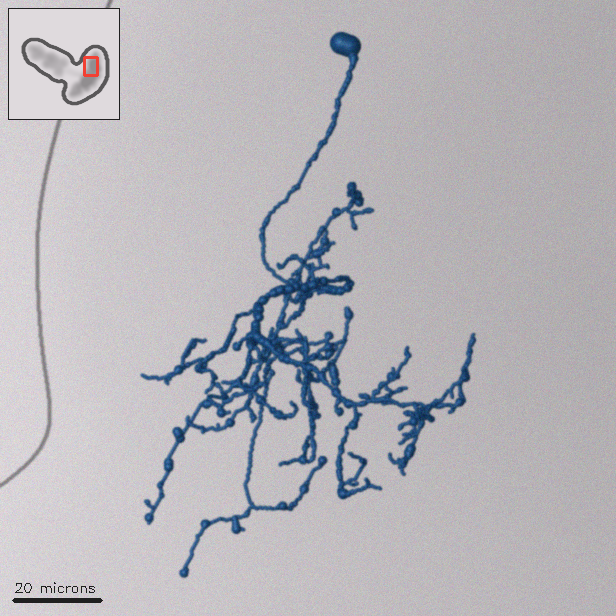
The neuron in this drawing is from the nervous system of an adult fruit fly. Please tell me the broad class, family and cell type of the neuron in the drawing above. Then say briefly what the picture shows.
This is a visual projection neuron. The family is hemilineage VPNp&v1_posterior. The cell type is LoVP17. It is in the brain and does not reach the nerve cord. Its cell body lies at the top of the picture. From top to bottom in the picture it spans about 120 microns.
